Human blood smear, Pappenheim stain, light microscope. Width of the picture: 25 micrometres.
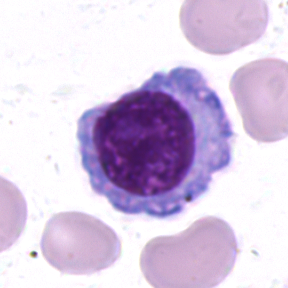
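Plasma cell in a stained smear of peripheral blood, about 14 micrometres across. Its round nucleus, about 9 micrometres across and filling about 50% of the cell's area, sits off-centre toward the left, with dark purple, coarsely clumped chromatin. The cytoplasm is blue, deepest at the cell's outer edge, and its band is wider to the right of the nucleus than to the left.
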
